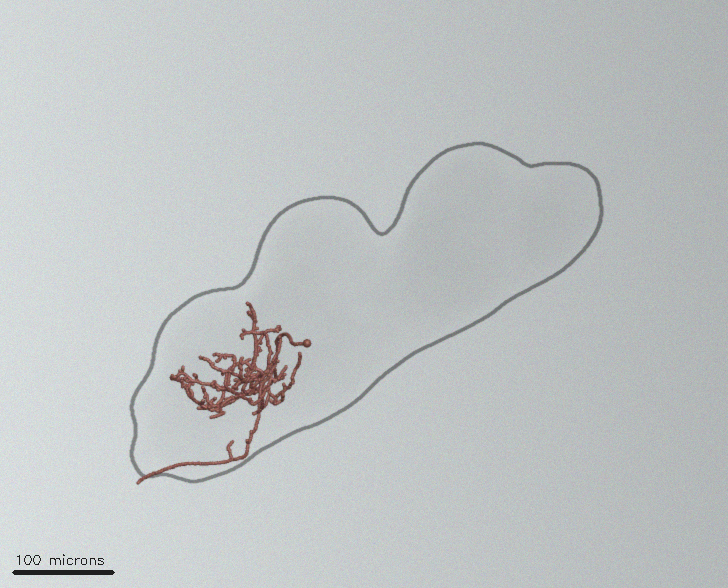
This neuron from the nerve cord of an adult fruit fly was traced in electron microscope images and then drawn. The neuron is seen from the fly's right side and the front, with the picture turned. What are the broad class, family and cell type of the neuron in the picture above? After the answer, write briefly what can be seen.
It is an ascending neuron. The family is hemilineage 19B. Its cell type is AN19B044. From top to bottom in the picture it spans about 180 microns. As drawn here it is about as wide as it is tall.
